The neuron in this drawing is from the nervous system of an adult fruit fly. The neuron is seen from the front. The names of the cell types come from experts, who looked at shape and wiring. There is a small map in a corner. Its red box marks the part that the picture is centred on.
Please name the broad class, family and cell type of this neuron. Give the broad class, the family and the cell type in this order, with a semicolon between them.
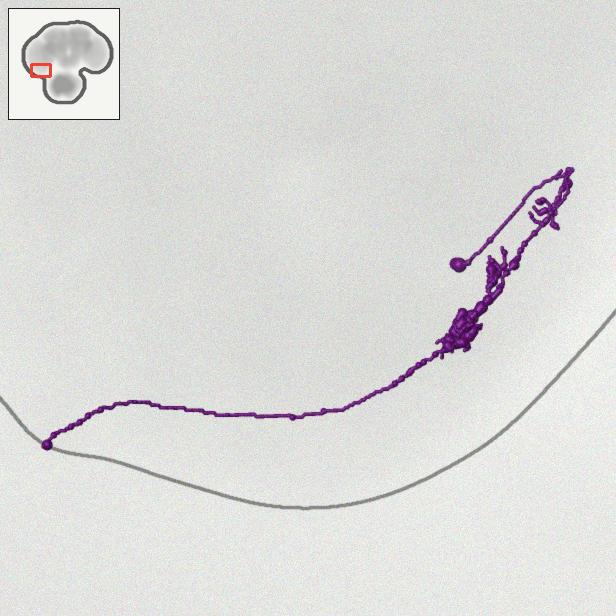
optic-lobe intrinsic neuron; C; C3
